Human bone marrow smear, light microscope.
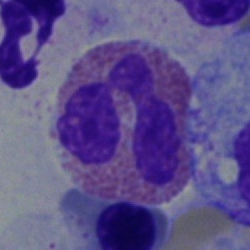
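Eosinophil: the middle cell of this stained marrow smear. I count two large nuclear lobes lying side by side, with a pale strip of cytoplasm running between them. Their chromatin is dark purple and coarsely clumped. All around, reddish-pink granules fill the cytoplasm.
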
